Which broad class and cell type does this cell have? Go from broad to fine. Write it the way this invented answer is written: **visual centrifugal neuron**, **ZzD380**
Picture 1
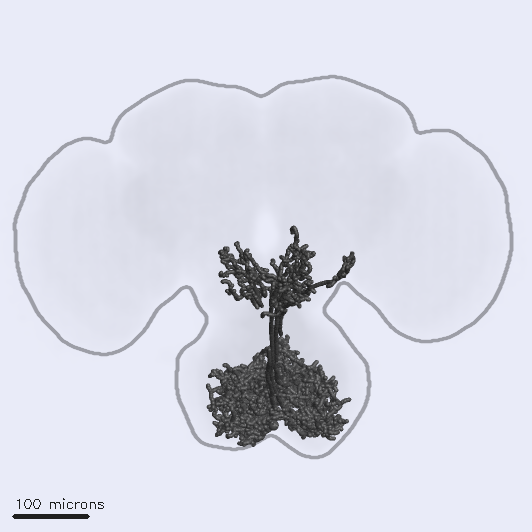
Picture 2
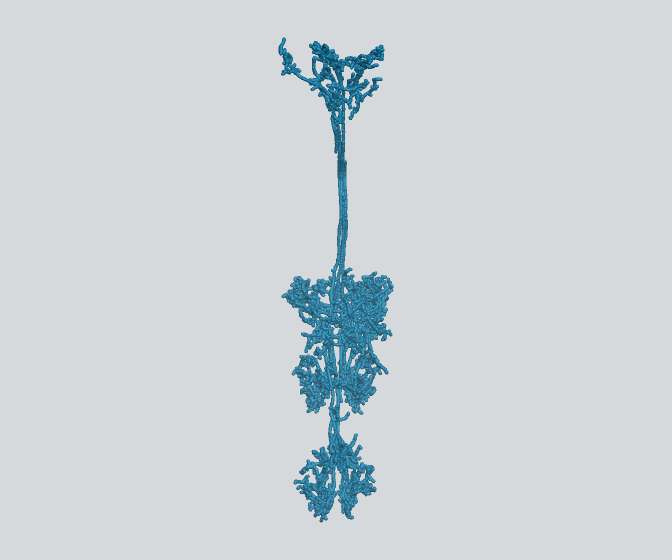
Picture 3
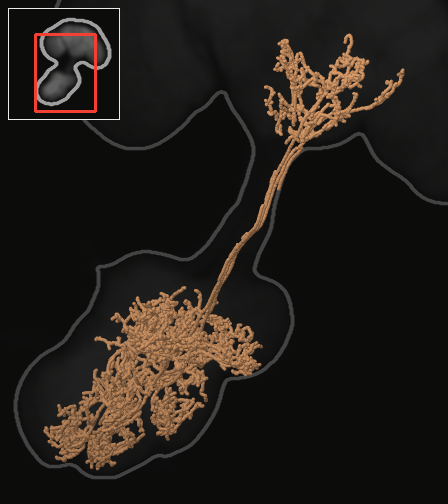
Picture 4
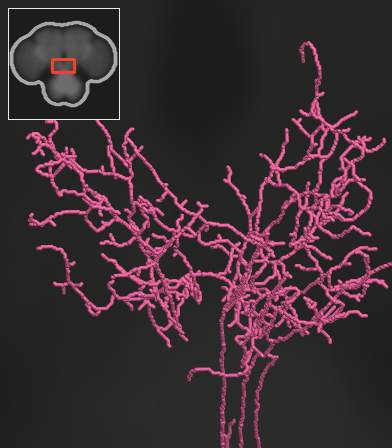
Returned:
**ascending neuron**, **ANXXX005**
